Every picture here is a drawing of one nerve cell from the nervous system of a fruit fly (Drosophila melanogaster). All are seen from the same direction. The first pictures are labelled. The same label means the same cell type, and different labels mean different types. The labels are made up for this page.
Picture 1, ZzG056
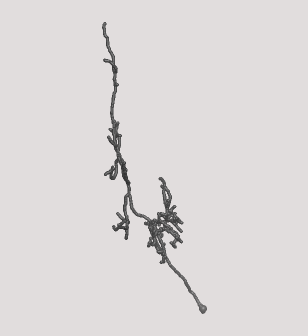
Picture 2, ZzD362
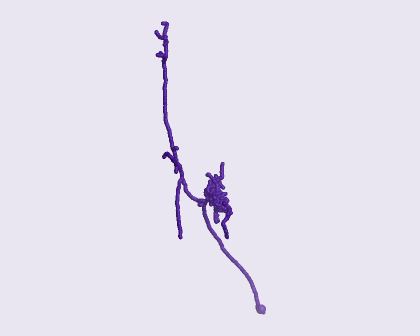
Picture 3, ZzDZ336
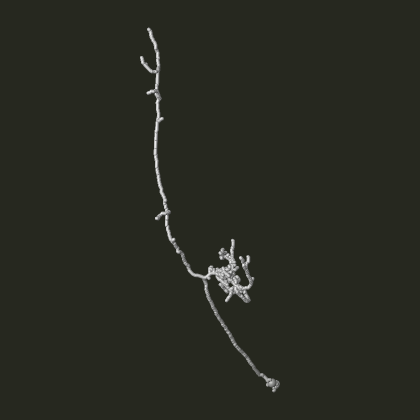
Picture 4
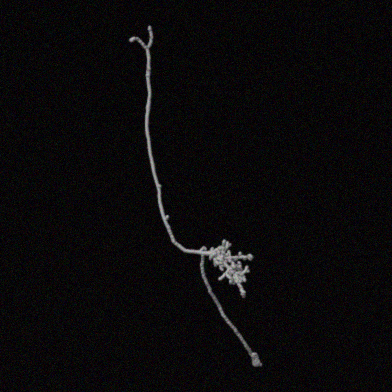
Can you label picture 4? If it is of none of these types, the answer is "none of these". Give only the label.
ZzDZ336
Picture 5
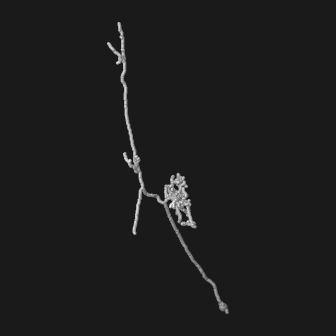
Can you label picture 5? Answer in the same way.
ZzD362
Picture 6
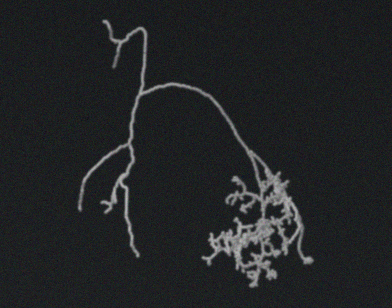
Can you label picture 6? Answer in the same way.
none of these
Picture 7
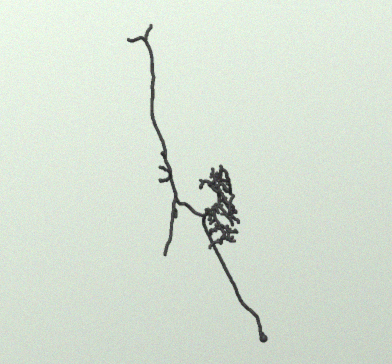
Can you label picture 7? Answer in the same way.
none of these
